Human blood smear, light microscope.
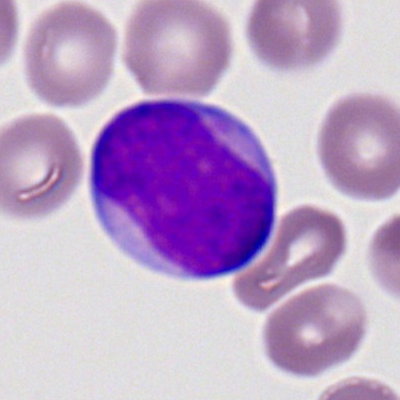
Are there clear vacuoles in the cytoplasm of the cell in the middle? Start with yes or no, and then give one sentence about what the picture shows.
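No. The cytoplasm contains no vacuoles.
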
